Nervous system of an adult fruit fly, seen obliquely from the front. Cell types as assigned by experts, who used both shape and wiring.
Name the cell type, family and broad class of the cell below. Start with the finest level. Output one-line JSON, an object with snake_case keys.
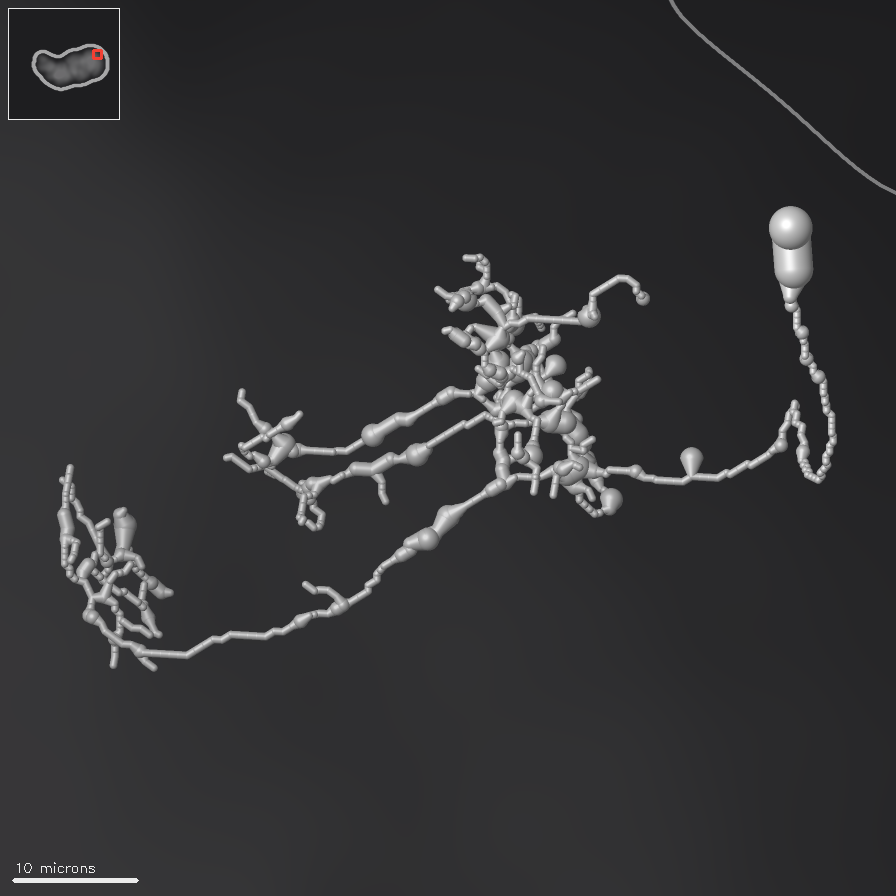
{"cell_type": "Mi10", "family": "Mi", "broad_class": "optic-lobe intrinsic neuron"}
